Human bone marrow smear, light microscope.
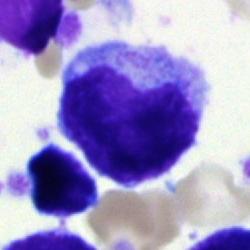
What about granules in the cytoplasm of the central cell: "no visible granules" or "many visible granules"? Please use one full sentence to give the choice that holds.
It is many visible granules that the cytoplasm of this cell contains.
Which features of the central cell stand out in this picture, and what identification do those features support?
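The outline is broadly rounded, its edge slightly irregular. A shallow indentation runs along the upper border of the nucleus, which fills most of the cell. The nuclear chromatin is deep purple and fairly finely textured rather than coarsely clumped. This cell is a myelocyte.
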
